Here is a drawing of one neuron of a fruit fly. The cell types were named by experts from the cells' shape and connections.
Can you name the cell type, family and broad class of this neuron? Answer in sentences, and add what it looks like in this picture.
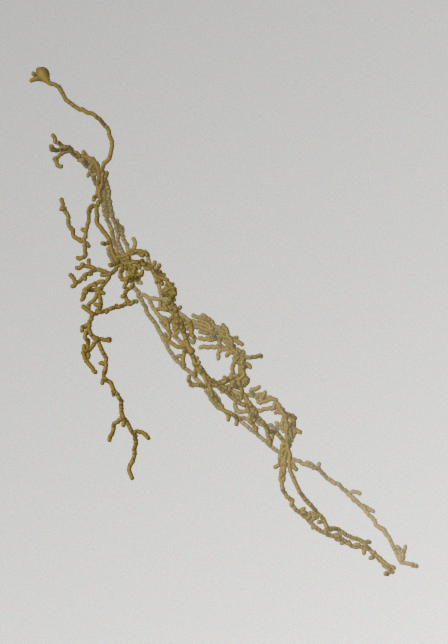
It is of cell type ATL021. Its family is hemilineage SLPp&v1_ventral. It is a central-brain intrinsic neuron. Dozens of branch ends can be seen. In this view it is taller than it is wide.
